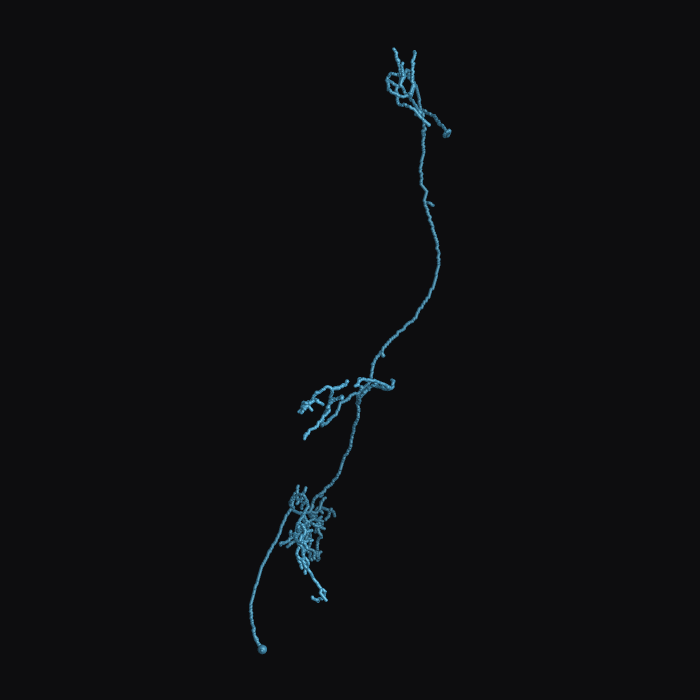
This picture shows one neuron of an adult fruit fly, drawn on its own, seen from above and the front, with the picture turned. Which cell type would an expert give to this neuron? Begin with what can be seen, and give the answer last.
The cell body can be seen at the bottom of the picture. As drawn here it is more than twice as tall as it is wide. It is a central-brain intrinsic neuron. Its cell type is LHPV6f3_b.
